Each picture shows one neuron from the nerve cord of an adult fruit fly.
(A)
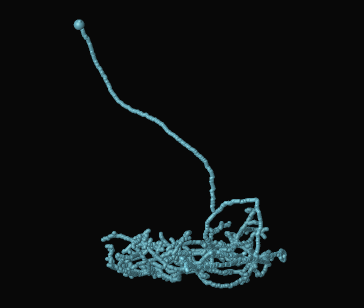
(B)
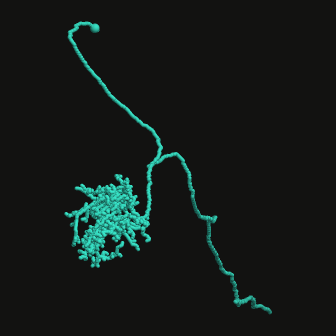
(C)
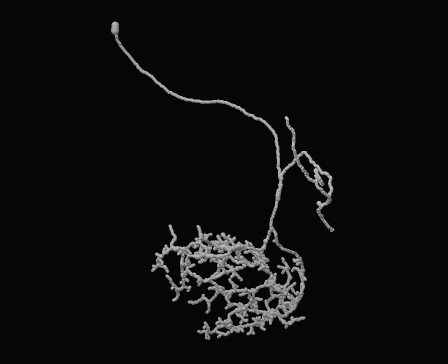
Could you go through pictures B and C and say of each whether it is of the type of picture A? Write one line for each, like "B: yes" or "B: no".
B: no
C: yes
